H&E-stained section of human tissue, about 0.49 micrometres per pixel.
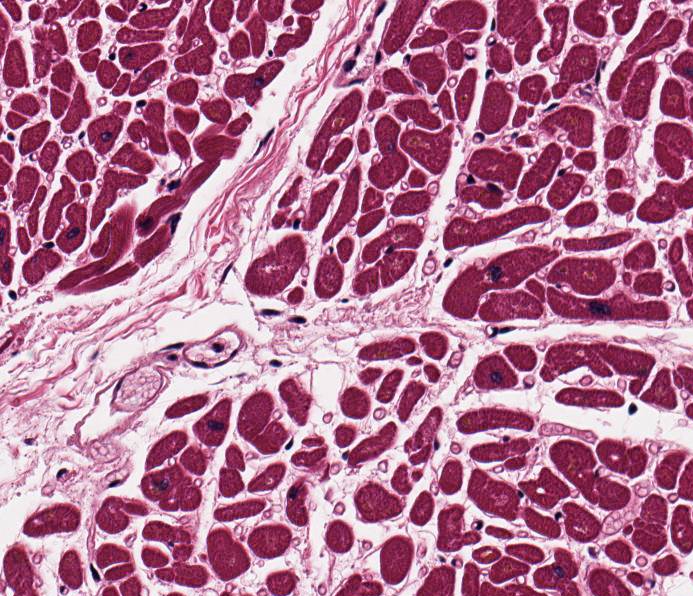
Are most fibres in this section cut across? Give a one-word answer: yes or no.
Yes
